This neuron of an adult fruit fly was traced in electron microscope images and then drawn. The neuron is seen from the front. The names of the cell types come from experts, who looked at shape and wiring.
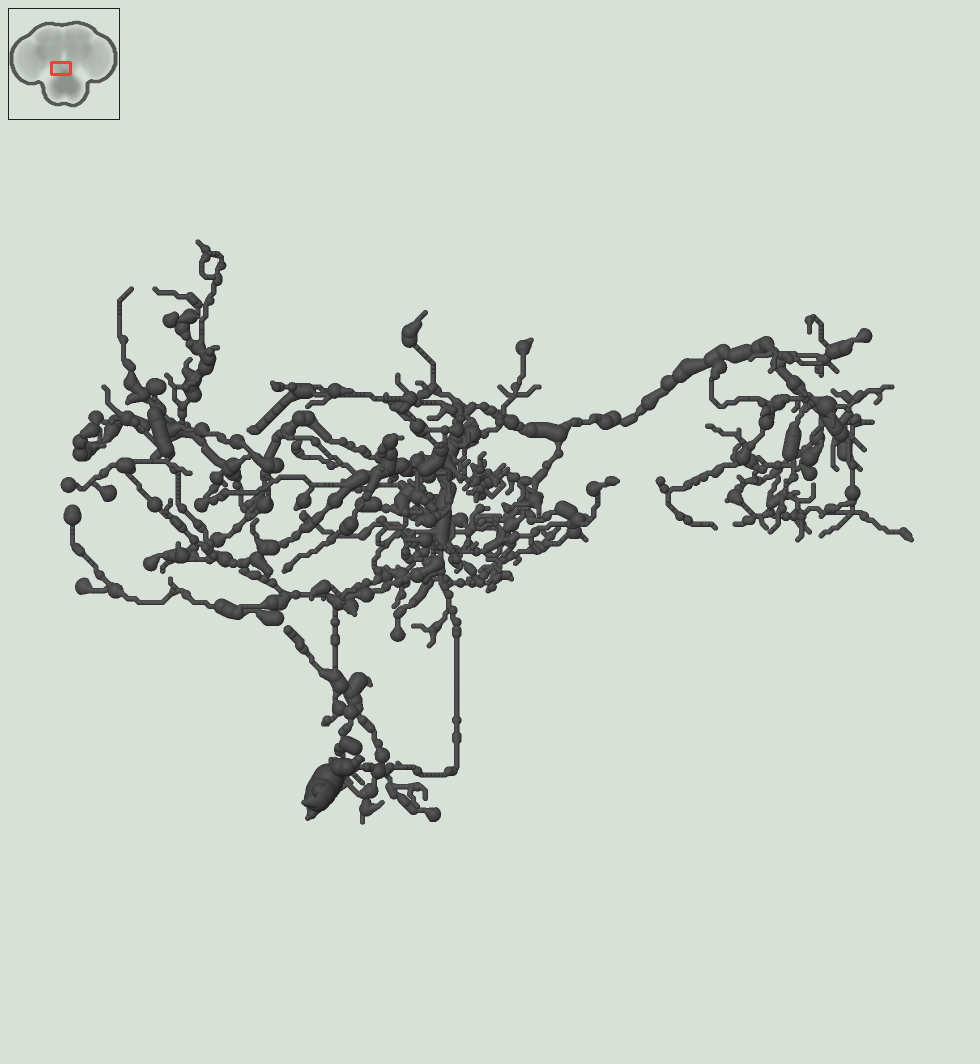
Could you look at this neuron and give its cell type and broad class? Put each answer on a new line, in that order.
GNG229
central-brain intrinsic neuron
